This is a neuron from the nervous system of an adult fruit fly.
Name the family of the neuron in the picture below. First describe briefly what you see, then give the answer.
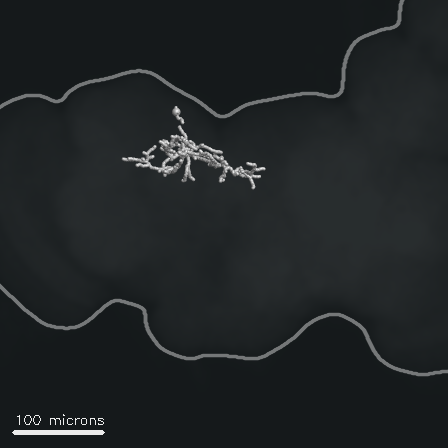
The cell body is at the top of the picture. From left to right in the picture it spans about 160 microns. Its broad class is central-brain intrinsic neuron. The family is hemilineage PSp3.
